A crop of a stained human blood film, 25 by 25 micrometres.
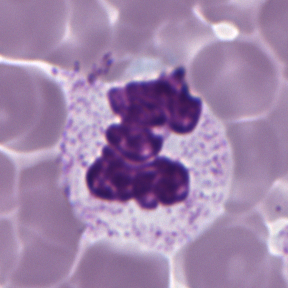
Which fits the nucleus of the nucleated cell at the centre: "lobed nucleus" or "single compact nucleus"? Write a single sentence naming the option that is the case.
What this cell has is a nucleus split into lobes.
